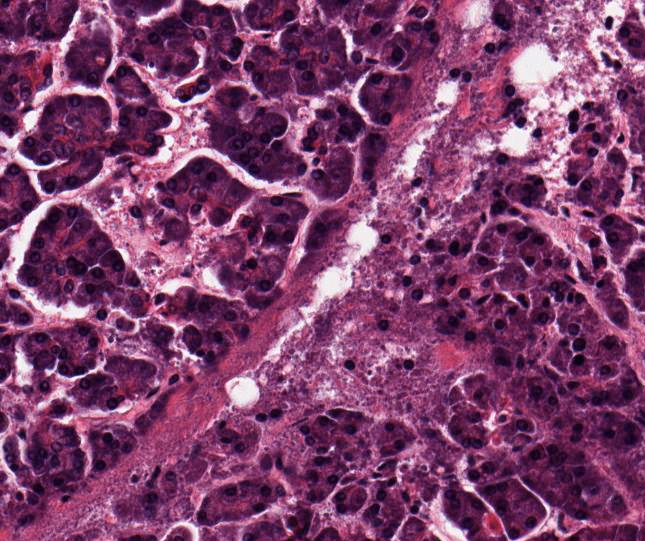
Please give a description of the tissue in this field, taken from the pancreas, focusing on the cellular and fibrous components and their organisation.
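In the upper left, cells are grouped into rounded nests divided by thin, delicate septa. White retraction clefts separate many nests from their septa, most of all in this region. On the right, the cells form more solid, crowded sheets, with less distinct nesting than on the left. A band of paler, loose, finely granular tissue crosses the field diagonally from lower left to upper right.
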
